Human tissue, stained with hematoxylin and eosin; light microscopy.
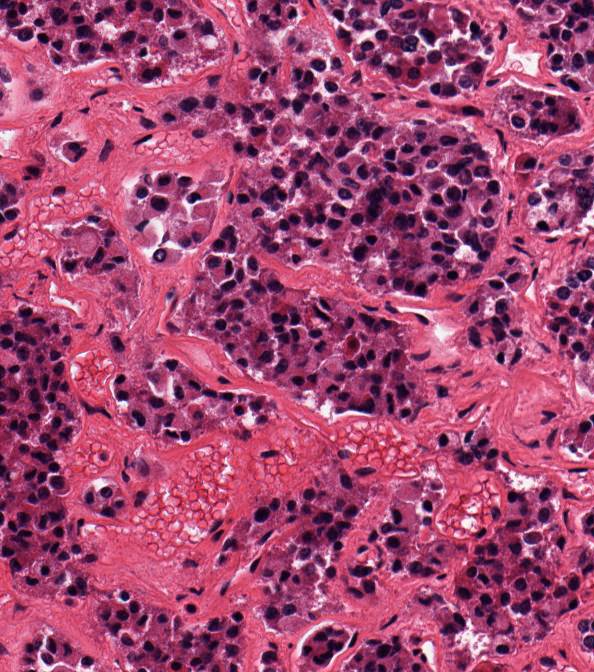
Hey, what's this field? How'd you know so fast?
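That's the pars distalis of the pituitary. Cell nests sit between bands of pink stroma right across the field, their nuclei mostly round and dark. The granular cytoplasm runs from pink-red to purple in many of them.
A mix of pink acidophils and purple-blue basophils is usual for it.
The cells form no glands or tubules with open lumens.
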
